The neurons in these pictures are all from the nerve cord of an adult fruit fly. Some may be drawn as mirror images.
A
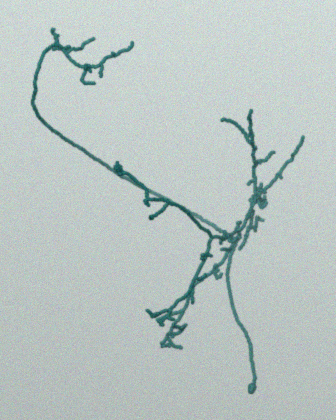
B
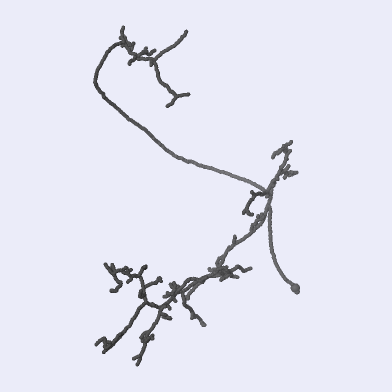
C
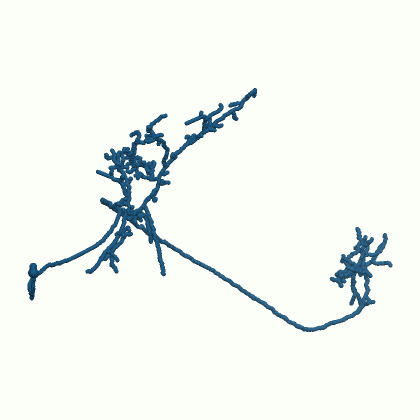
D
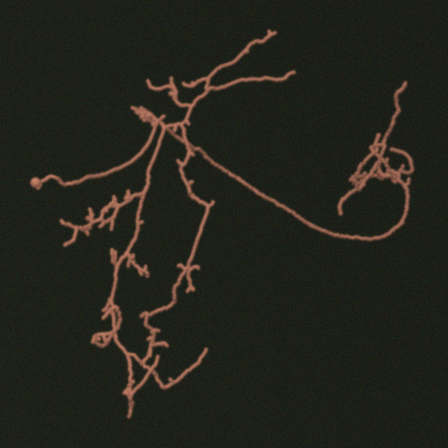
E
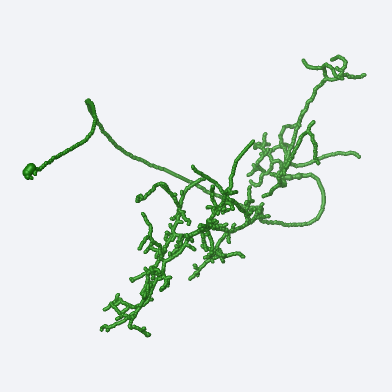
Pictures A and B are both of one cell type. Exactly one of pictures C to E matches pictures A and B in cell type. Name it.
D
